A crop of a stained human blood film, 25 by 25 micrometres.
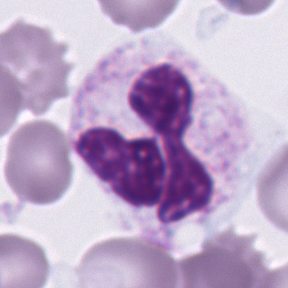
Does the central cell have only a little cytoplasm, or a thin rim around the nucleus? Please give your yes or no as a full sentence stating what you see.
No, this cell has broad cytoplasm around its nucleus.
